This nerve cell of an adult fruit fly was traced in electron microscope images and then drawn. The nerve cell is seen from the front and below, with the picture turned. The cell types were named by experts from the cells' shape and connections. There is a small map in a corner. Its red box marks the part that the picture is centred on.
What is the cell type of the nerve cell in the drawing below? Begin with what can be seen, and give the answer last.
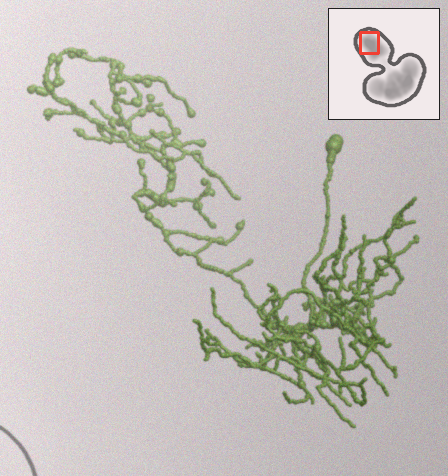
The picture shows dozens of branch ends. In this view it is about as wide as it is tall. Its broad class is nerve-cord intrinsic neuron. Its cell type is INXXX337.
